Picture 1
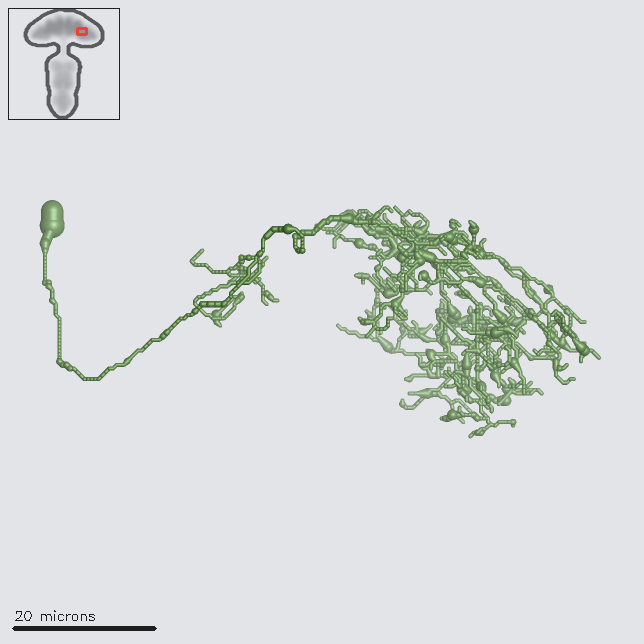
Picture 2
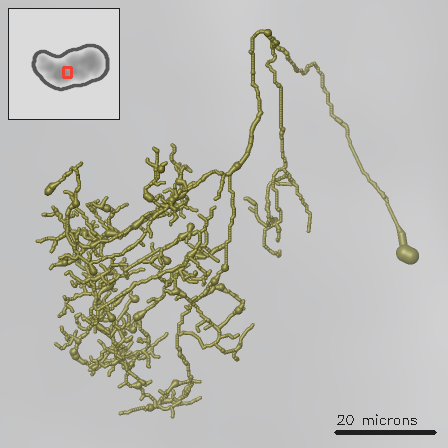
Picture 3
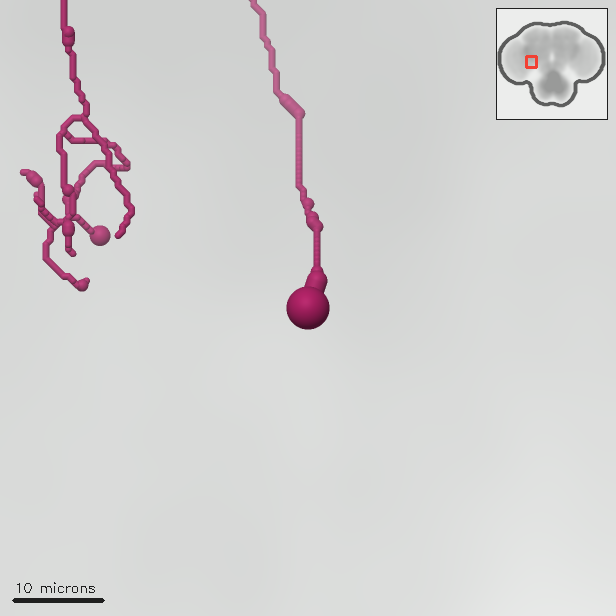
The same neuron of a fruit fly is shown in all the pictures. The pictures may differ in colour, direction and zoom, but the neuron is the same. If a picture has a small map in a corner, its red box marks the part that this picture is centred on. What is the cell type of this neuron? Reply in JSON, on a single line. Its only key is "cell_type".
{"cell_type": "Li23"}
